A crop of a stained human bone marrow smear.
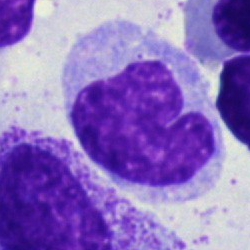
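Monocyte, central cell, stained bone marrow smear. Nucleus deeply indented; notch opens to the right. Moderate rim of pale grey-blue cytoplasm around the nucleus, widest above it. No coarse purple granules in the cytoplasm.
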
